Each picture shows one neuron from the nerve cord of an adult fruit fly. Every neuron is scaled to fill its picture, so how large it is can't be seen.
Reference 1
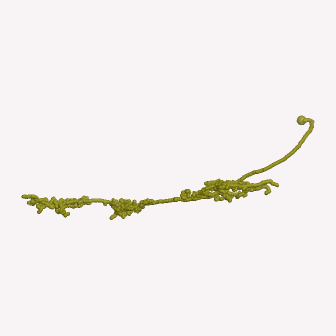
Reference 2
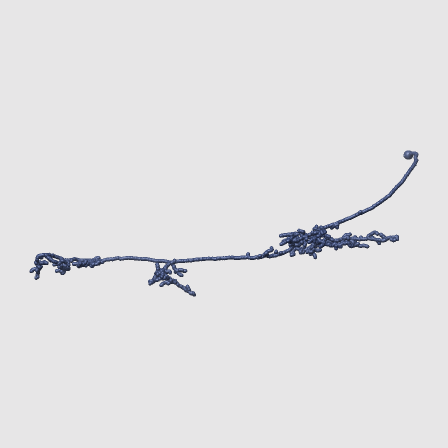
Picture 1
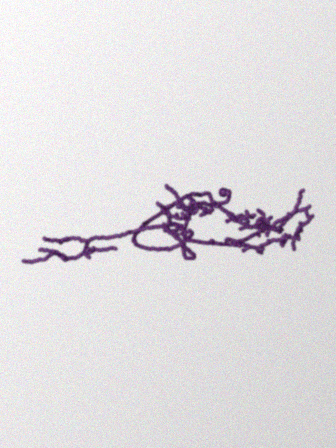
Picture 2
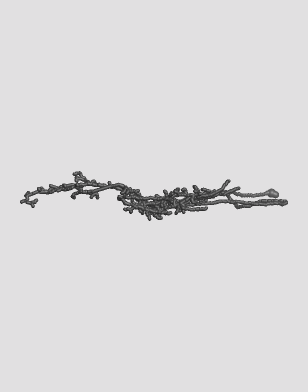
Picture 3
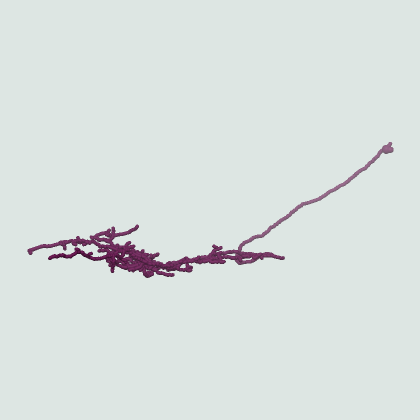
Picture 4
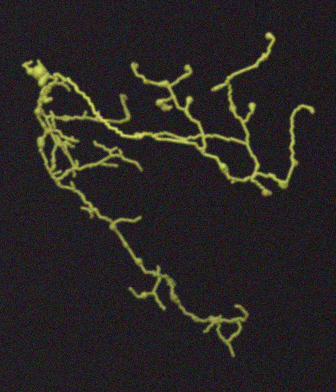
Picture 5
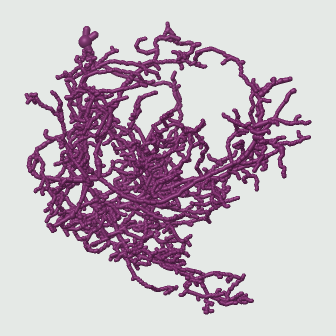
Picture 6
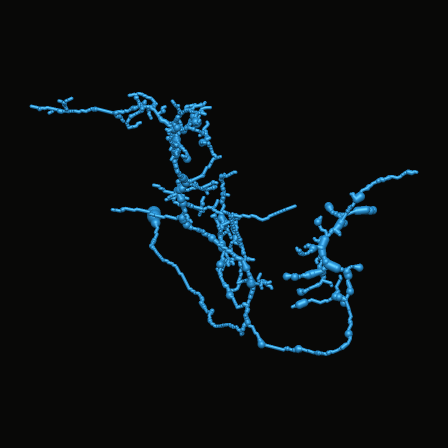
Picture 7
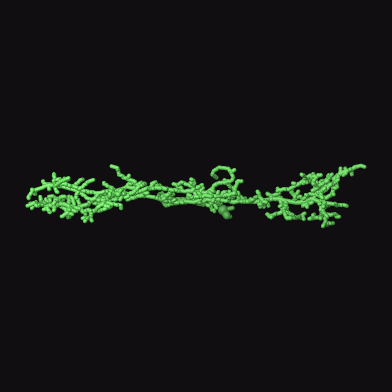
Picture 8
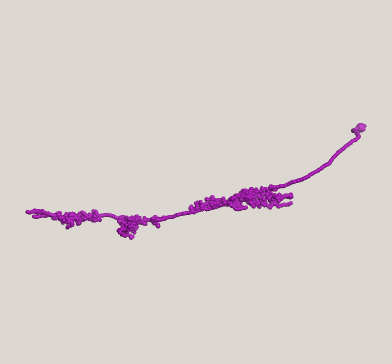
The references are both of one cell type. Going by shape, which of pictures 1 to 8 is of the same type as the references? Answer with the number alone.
8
